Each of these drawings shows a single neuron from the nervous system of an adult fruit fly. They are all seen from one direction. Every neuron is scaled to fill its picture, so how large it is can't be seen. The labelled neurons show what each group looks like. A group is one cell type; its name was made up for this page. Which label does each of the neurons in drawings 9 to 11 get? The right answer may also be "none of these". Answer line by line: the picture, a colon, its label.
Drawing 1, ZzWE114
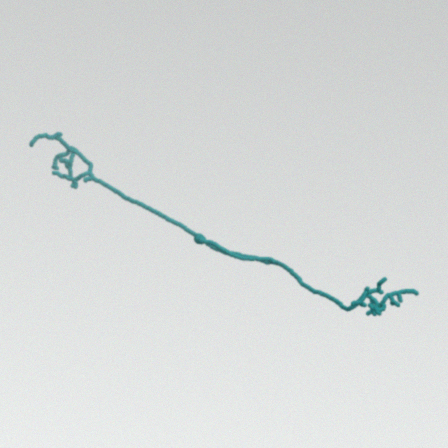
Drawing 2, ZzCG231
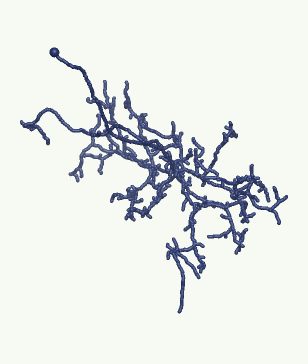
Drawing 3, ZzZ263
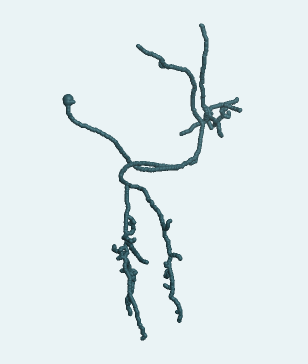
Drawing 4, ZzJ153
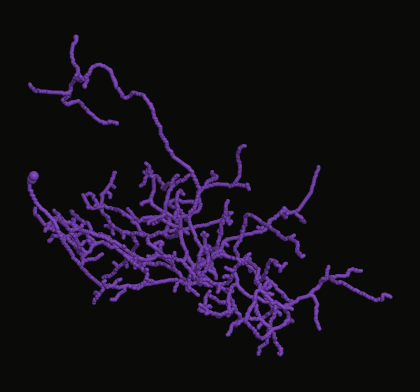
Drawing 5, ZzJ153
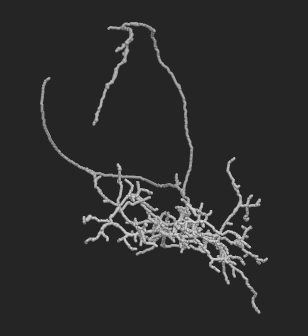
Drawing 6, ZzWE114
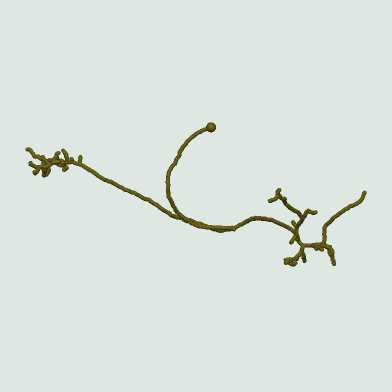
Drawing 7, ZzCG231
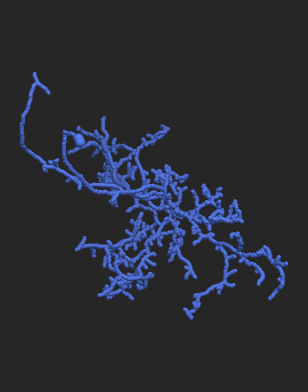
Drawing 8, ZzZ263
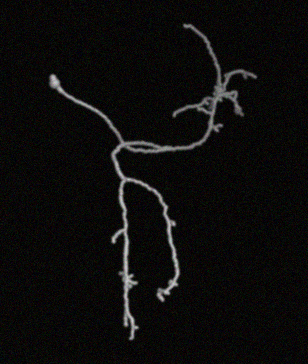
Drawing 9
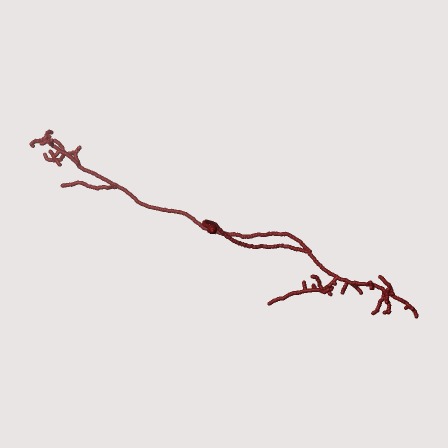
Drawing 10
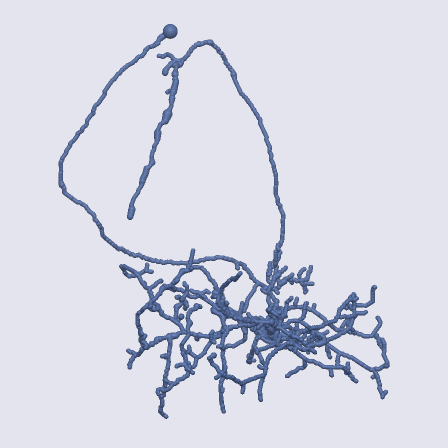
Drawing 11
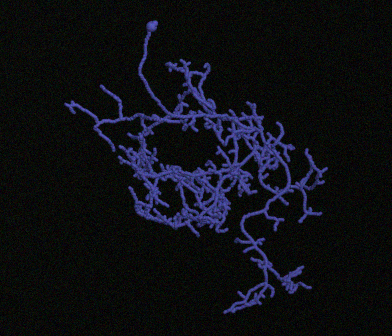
9: ZzWE114
10: ZzJ153
11: ZzCG231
